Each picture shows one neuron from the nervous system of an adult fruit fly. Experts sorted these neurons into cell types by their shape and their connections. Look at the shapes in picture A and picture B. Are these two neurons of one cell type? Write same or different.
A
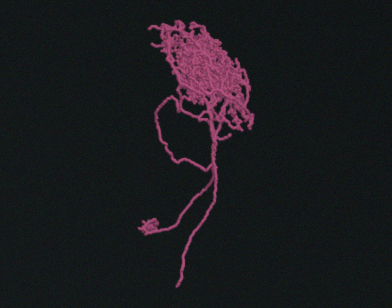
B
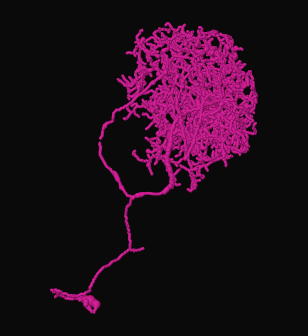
same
